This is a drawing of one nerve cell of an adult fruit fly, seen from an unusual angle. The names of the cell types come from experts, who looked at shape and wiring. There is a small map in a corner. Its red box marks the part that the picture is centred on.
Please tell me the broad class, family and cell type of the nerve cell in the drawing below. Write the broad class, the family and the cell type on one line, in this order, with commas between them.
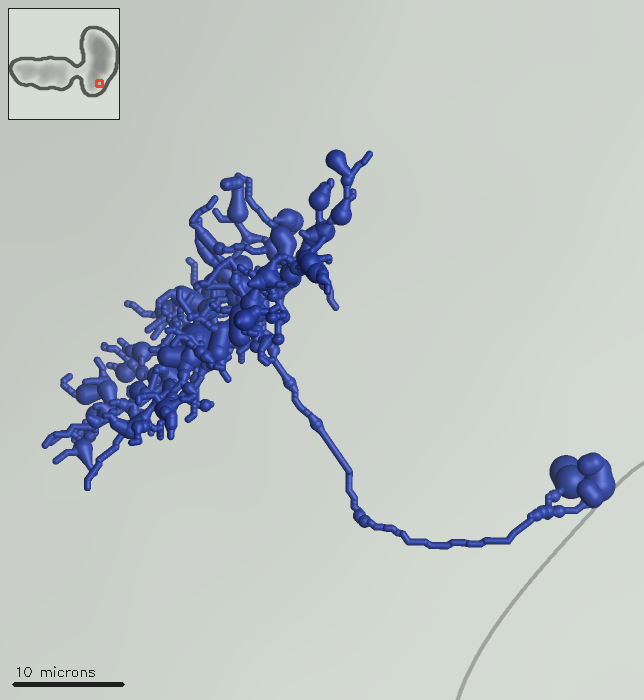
optic-lobe intrinsic neuron, Dm, Dm12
